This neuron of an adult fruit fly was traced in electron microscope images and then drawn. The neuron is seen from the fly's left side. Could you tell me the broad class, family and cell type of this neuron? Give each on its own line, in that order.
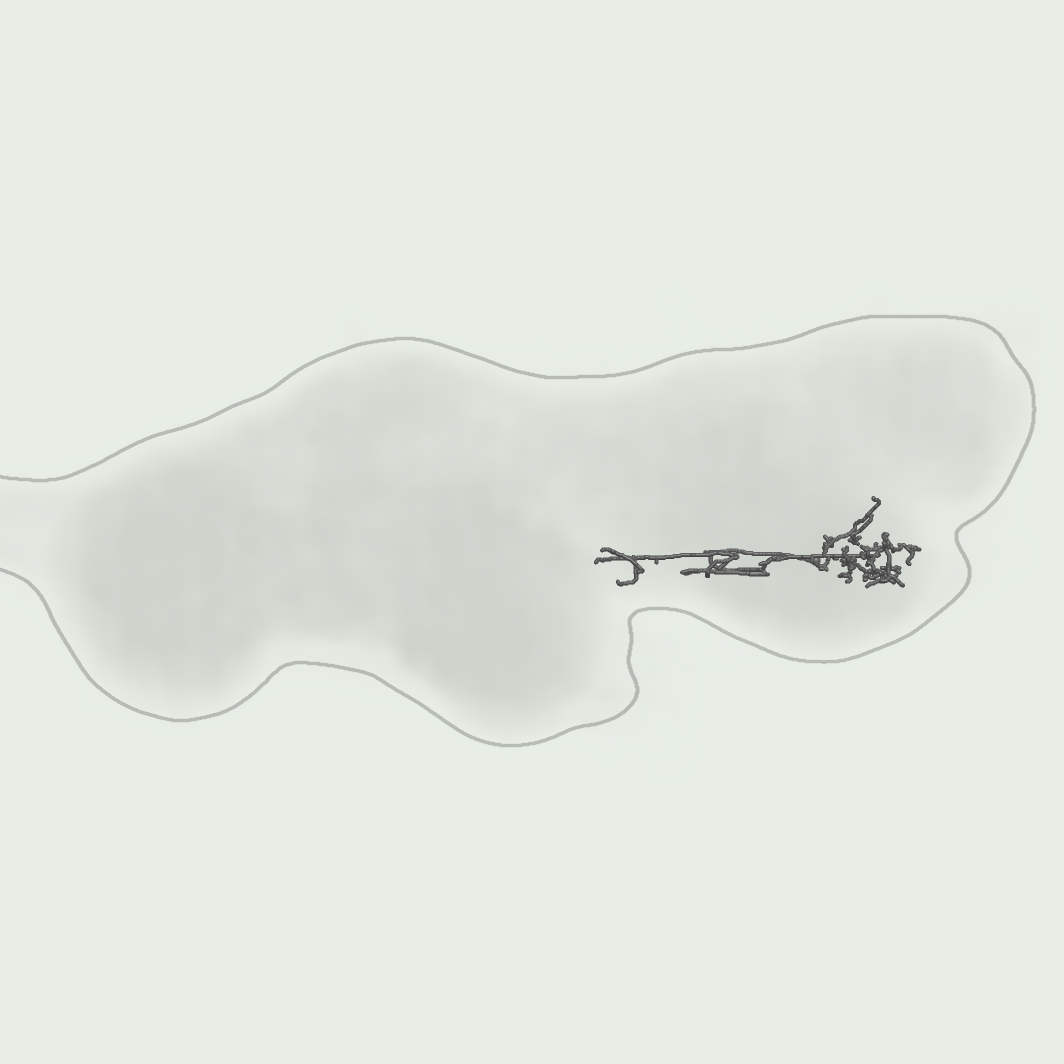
nerve-cord intrinsic neuron
hemilineage 09A
IN09A051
